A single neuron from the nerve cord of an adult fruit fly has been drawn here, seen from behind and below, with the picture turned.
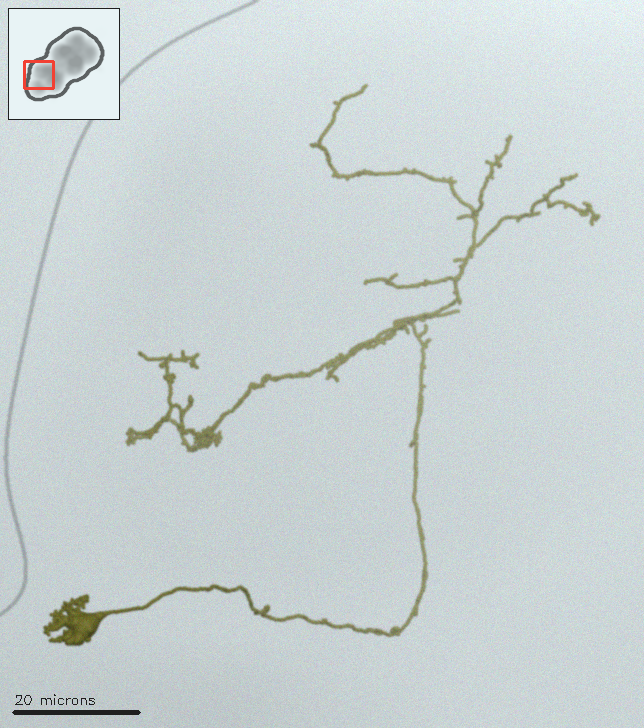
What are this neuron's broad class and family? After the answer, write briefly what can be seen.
This is a nerve-cord intrinsic neuron. The family is hemilineage 21A. From top to bottom in the picture it spans about 90 microns. Dozens of branch ends can be seen.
